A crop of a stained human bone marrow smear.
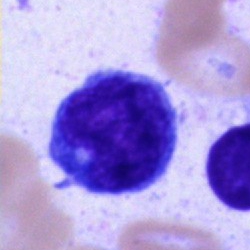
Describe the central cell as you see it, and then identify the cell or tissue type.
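On this one the outline's roughly round, and there aren't any distinct granules to see in the cytoplasm. A small pointed tag projects from the lower left edge, and a small pale spot sits in the lower left part of the cell. It's a blast.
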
